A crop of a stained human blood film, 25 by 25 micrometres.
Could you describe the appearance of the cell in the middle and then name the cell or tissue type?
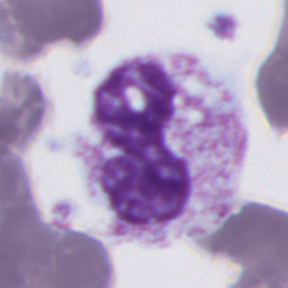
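Cell outline roughly round. Nucleus toward the left side; more cytoplasm on the right. Small clear white spot within the upper lobe of the nucleus. Cytoplasm filled with fine pink-violet granules. Cell: segmented neutrophil.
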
